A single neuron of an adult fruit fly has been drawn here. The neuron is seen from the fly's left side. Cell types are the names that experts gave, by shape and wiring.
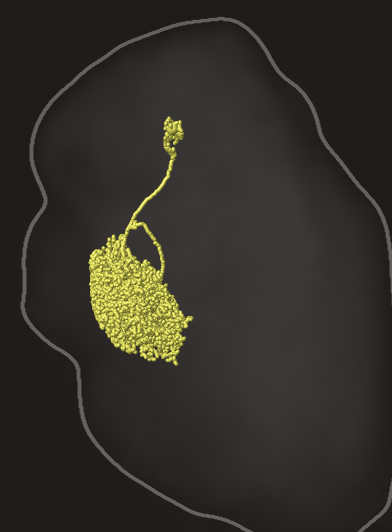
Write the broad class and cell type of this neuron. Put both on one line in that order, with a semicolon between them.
central-brain intrinsic neuron; AVLP082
